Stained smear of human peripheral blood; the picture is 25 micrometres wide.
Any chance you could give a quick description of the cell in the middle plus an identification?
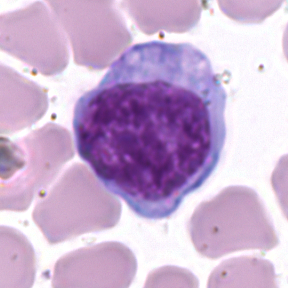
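Size first: the cell measures about 16 by 14 micrometres. Nucleus next: roundish, with no lobes and no deep notch, about 11 micrometres across, and filling about 60% of the cell's area. Chromatin: coarse, gathered into dark purple patches with paler gaps between them. Cytoplasm: pale blue, turning a deeper blue toward the cell's edge, with its widest band above the nucleus. Name: plasma cell.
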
